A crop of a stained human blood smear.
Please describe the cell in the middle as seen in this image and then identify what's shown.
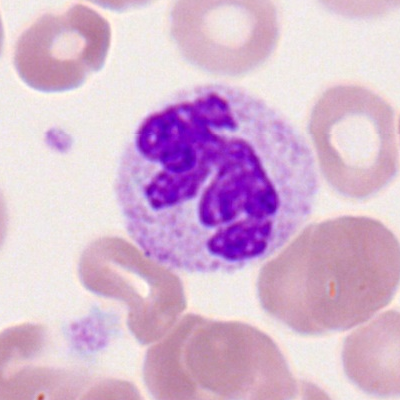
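The cell has a round outline with a smooth edge. Its nucleus is divided into several separate-looking lobes, and no nucleoli can be seen. Fine, small lilac granules fill the cytoplasm. The cell is a segmented neutrophil.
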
